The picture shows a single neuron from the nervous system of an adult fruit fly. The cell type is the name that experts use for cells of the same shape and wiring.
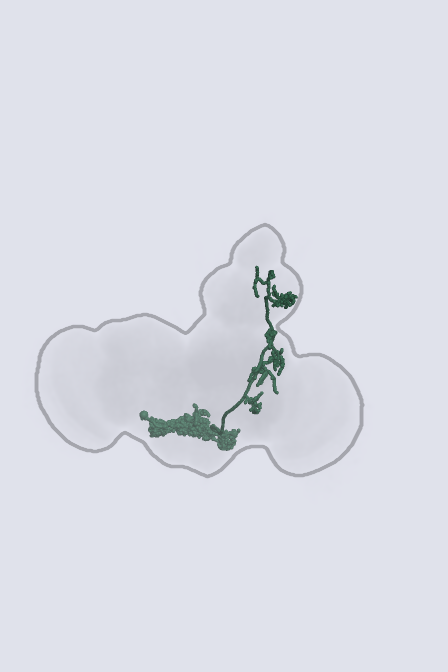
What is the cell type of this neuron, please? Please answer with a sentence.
The cell type is DNge035.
